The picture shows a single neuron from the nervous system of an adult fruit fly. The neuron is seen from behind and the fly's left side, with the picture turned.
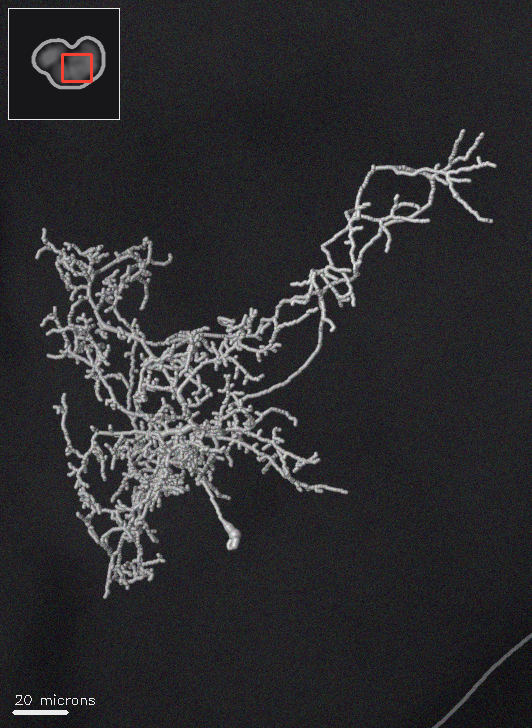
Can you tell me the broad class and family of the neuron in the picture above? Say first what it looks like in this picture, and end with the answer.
The cell body can be seen at the bottom of the picture. By the scale bar it is about 180 microns tall in this view. More than a hundred branch ends can be seen. This is a central-brain intrinsic neuron. The family is hemilineage SMPpv2_ventral.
